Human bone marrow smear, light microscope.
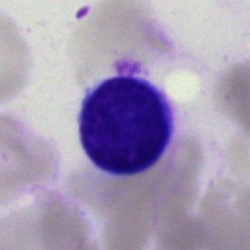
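Lymphocyte, the one in the middle: round, smooth outline and dense chromatin staining deep blue-purple throughout. There's hardly any cytoplasm, a thin rim around the nucleus at most, and no granules in it.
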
